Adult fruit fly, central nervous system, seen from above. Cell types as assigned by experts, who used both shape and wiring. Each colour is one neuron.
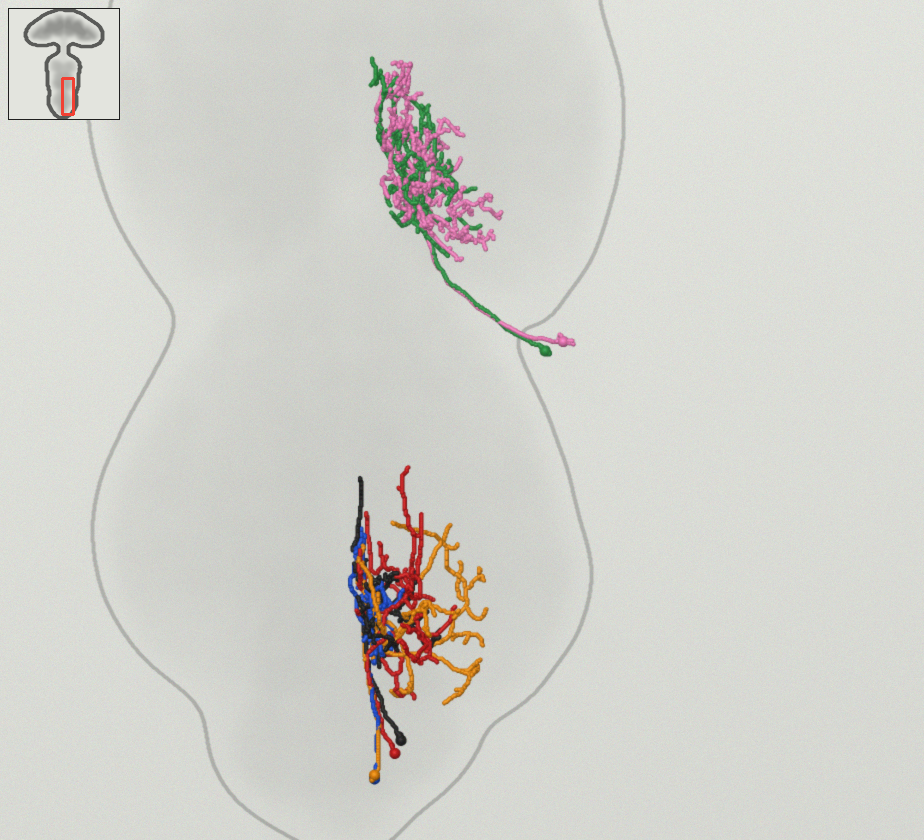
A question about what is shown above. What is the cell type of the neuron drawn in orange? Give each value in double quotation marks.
"IN01B080"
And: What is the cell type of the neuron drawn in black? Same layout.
"IN01B081"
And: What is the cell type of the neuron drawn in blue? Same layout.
"IN01B100"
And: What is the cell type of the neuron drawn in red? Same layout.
"IN01B094"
